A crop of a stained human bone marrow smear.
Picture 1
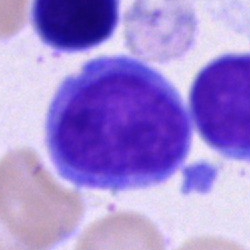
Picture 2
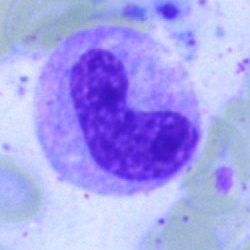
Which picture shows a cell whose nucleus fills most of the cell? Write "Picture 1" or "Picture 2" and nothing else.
Picture 1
